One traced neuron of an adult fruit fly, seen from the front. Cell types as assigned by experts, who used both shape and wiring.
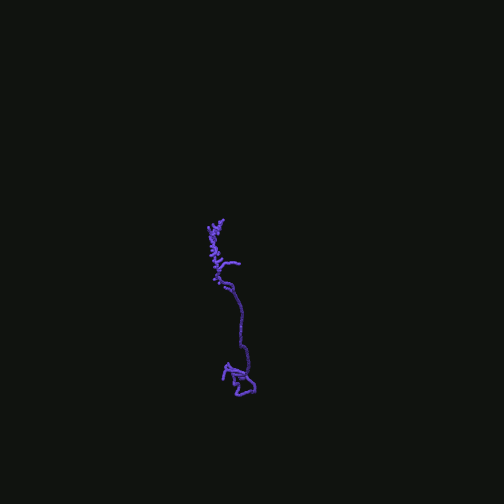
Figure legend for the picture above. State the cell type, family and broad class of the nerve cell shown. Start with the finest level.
AN05B044; hemilineage 05B; ascending neuron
